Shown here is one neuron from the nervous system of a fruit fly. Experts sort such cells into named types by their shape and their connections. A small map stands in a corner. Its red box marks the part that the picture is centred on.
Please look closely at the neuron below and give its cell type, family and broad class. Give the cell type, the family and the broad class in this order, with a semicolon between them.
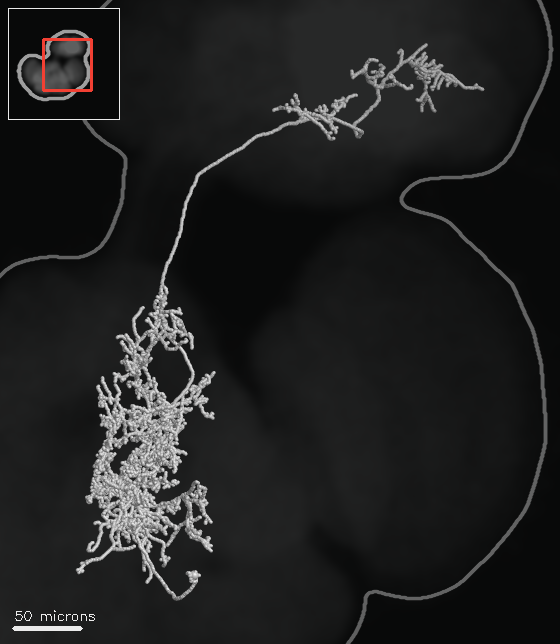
DNa11; hemilineage WEDd1; descending neuron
